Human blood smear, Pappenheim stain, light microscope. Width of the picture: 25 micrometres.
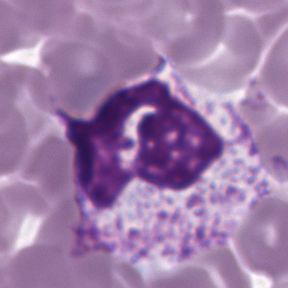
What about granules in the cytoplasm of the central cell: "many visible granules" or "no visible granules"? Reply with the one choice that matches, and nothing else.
Many visible granules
